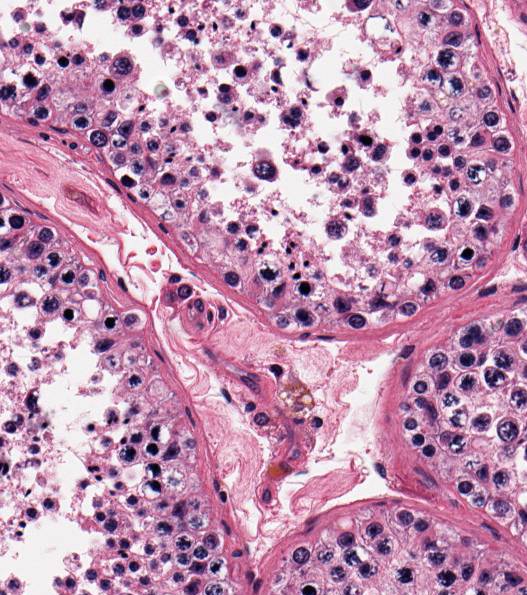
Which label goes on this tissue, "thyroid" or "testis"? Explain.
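This is testis. Its tubules are lined by many layers of cells rather than by a single layer.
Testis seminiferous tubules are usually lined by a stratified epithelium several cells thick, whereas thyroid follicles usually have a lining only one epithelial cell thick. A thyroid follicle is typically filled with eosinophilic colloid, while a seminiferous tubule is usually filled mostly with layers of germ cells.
Many large round cells with coarse, clumped dark chromatin lie within the tubule linings. Small cells with dense dark nuclei crowd toward the inner part of the upper tubule. Near the centre, a small cluster of interstitial cells holds golden-brown granular pigment.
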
